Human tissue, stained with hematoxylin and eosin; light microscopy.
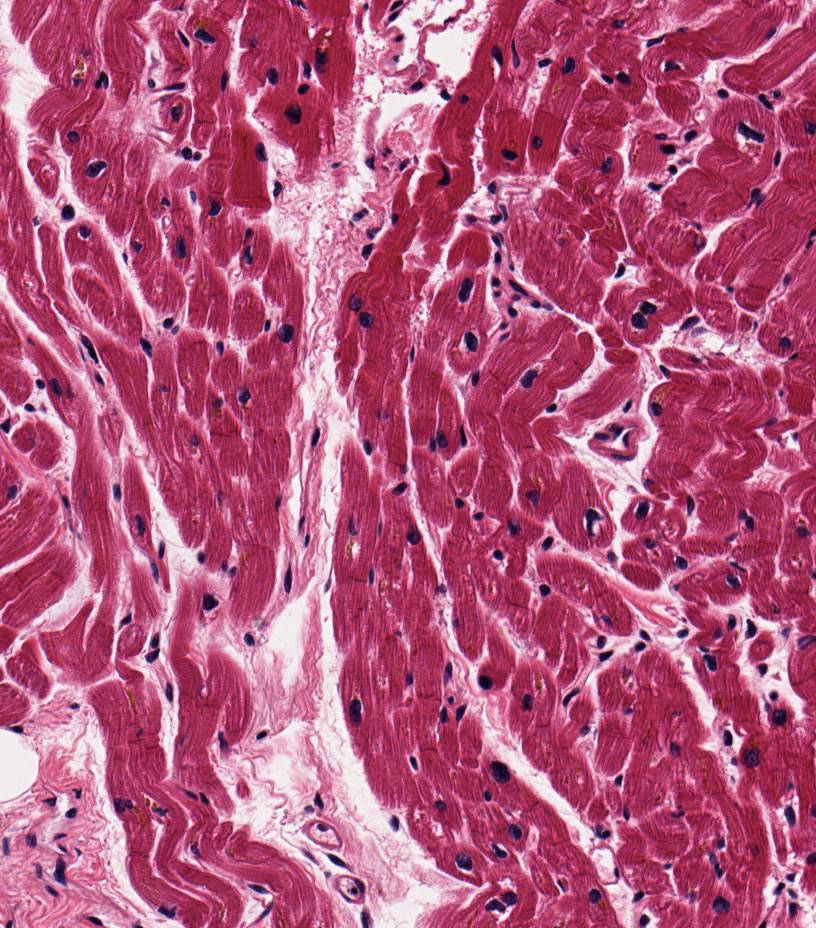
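Left ventricle of the heart: striated muscle fibres in bundles running different ways, split by a pale connective tissue septum down the middle. Look how the fibres branch and join their neighbours. Small golden-brown granules sit in many fibres, often near the nucleus.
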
